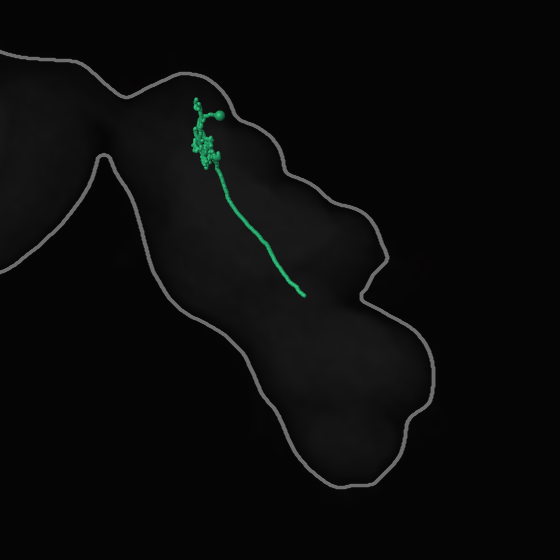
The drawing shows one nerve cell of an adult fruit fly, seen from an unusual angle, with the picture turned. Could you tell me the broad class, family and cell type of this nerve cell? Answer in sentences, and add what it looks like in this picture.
Its broad class is nerve-cord intrinsic neuron. Its family is hemilineage 10B. Its cell type is IN10B055. The cell body can be seen at the top of the picture. As drawn here it is taller than it is wide.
